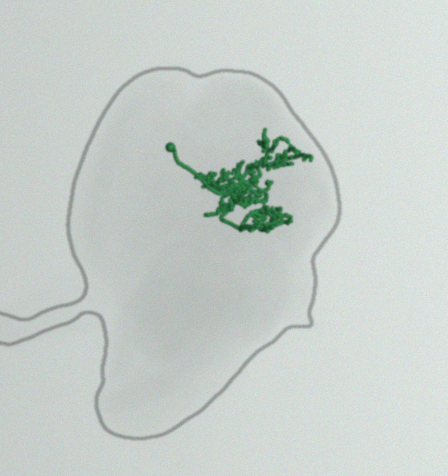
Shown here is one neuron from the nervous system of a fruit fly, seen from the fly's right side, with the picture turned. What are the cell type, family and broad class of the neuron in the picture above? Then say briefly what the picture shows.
It is of cell type AVLP752m. The family is hemilineage SMPpv2_ventral. This is a central-brain intrinsic neuron. In this view it is wider than it is tall.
